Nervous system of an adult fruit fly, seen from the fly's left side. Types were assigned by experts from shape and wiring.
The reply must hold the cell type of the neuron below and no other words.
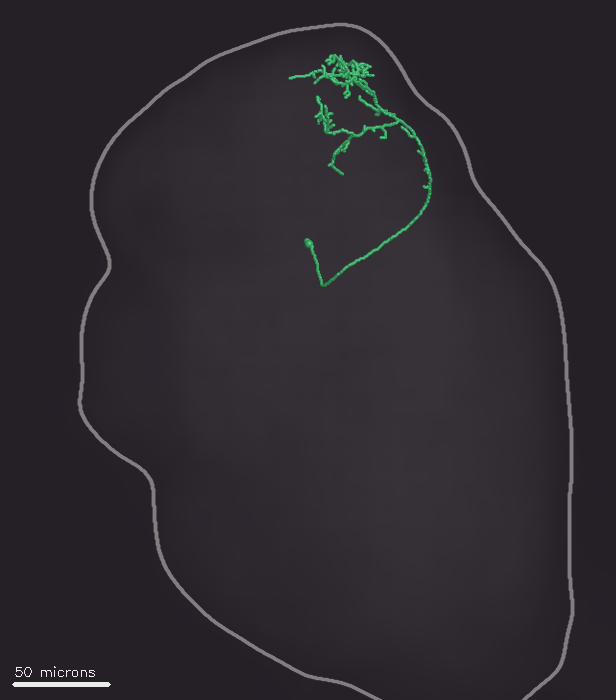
CB1333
